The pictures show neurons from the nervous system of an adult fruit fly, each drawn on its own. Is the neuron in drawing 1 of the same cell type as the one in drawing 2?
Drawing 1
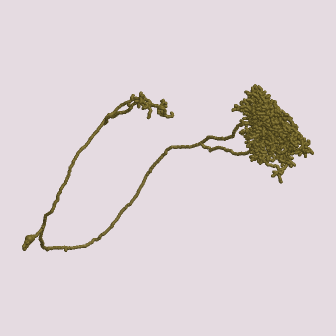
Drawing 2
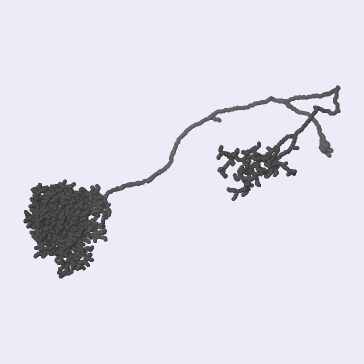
yes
